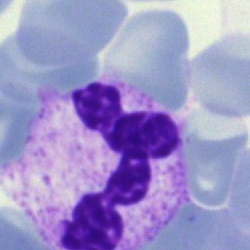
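Segmented neutrophil: the chromatin strikes me as dark purple and coarsely clumped, with small paler patches between the clumps. I find no nucleoli in any lobe. Plentiful pale pinkish-lilac cytoplasm holds fine pinkish-purple granules scattered throughout.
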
